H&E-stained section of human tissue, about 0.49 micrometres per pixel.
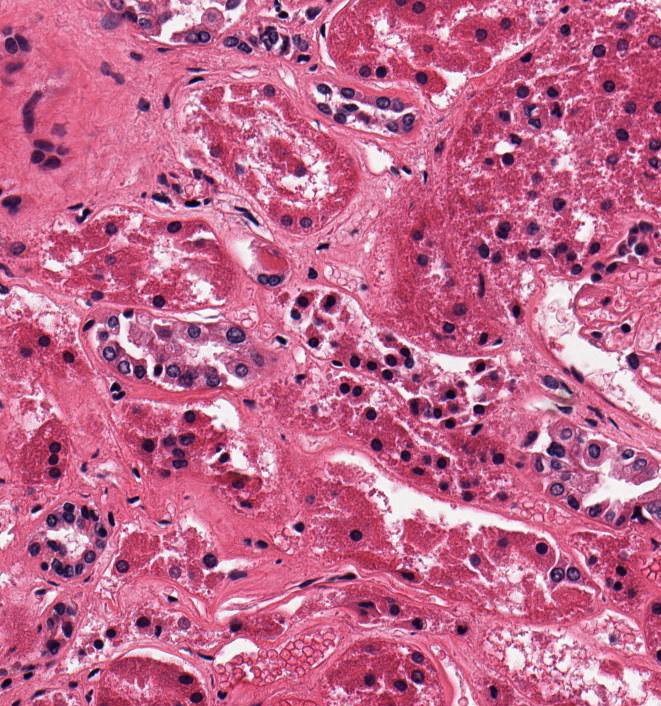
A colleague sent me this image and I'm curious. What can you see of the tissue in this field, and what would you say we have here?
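First, the tubular lining: most cells carry abundant, granular, deeply eosinophilic cytoplasm. Second, many cells have frayed cytoplasm shed into the lumens as granular debris. Third, the stroma between tubules is pink fibrous tissue with scattered spindle-shaped nuclei. This is renal cortex.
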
